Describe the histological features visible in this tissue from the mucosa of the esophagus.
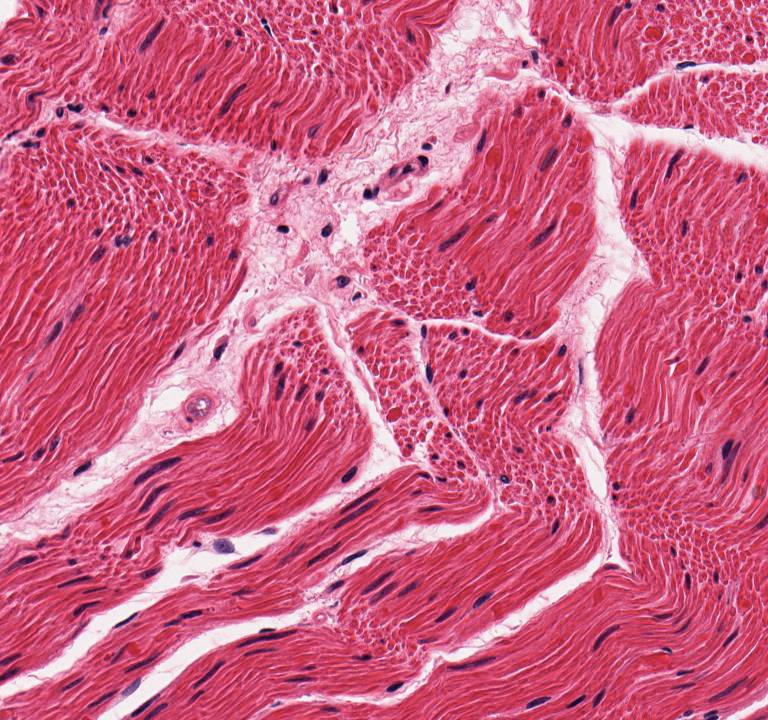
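Bundles of smooth muscle, cut in differing planes, compose the field; some are sectioned lengthwise, others across. In the lengthwise-cut cells, nuclei are elongated and cigar-shaped with blunt ends. Near the centre, cross-cut bundles show the cells as small round pink profiles, only some with a central nucleus. In the upper centre, a pale, loose connective tissue septum bearing scattered small nuclei lies between the bundles.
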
